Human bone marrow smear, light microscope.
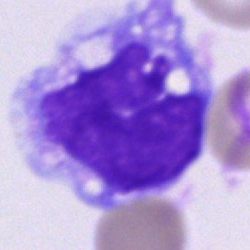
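Monocyte. The outline is irregular, with a ragged, bumpy border. A large, irregularly shaped nucleus fills most of the cell and is surrounded by a pale lilac-blue rim of cytoplasm. Several clear round vacuoles sit in the cytoplasm, the largest at the upper right beside the nucleus.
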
